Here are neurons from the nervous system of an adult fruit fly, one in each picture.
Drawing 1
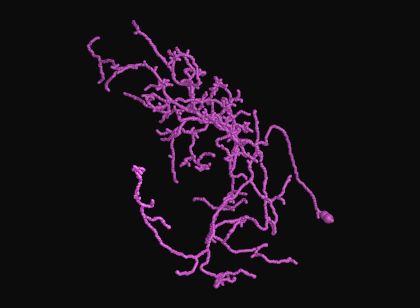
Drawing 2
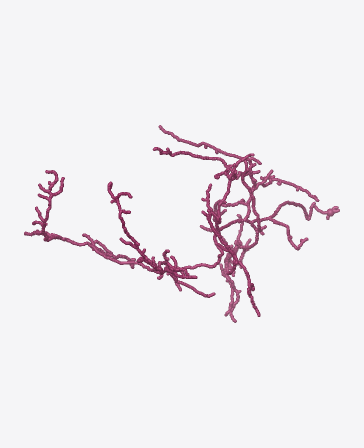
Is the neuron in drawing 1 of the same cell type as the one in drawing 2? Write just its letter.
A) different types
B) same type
A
